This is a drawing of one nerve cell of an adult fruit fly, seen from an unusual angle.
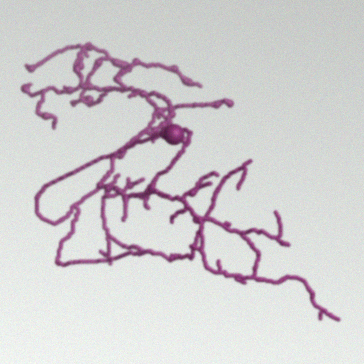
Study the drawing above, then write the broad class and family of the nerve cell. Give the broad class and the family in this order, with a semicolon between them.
central-brain intrinsic neuron; hemilineage LHp2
